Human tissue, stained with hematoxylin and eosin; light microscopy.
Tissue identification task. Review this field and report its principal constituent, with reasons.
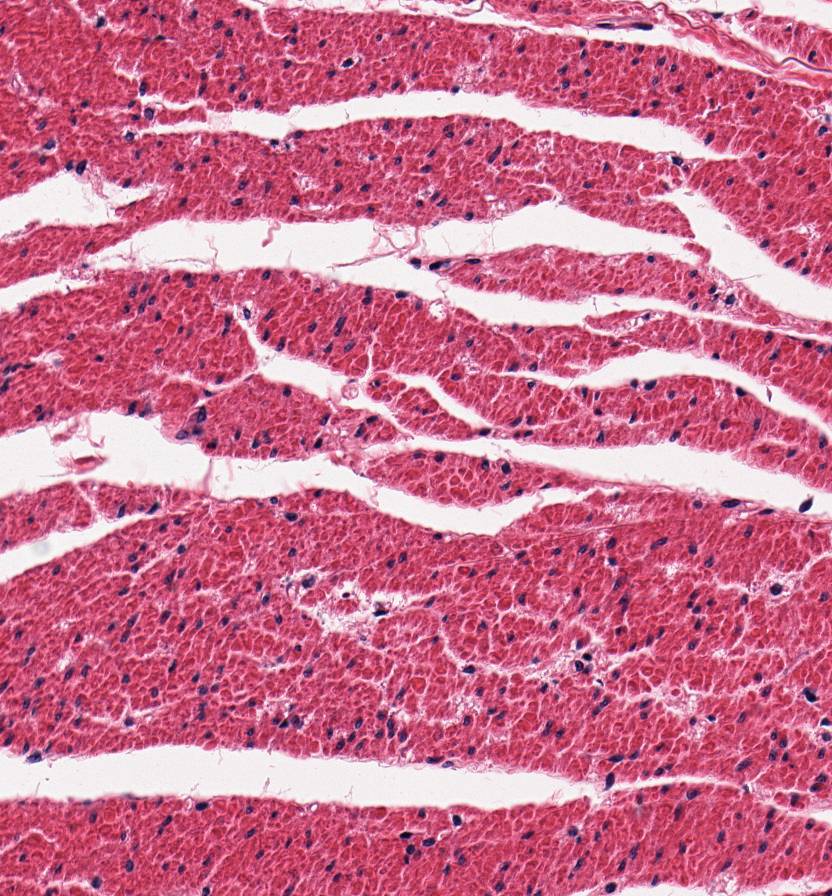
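Answer: smooth muscle. Its long bands run roughly left to right, the fibres cut mostly across or obliquely into a mosaic of small polygonal profiles.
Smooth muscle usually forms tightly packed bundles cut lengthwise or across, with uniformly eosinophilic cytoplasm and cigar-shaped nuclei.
Here the fibres stain a strong red-pink throughout, and the small, dark blue nuclei are oval to elongated.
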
